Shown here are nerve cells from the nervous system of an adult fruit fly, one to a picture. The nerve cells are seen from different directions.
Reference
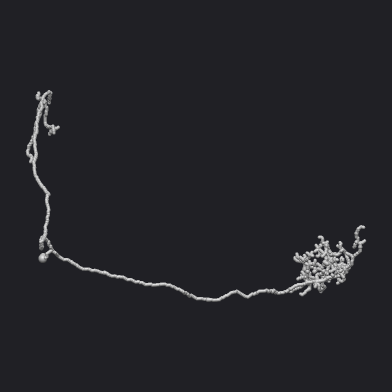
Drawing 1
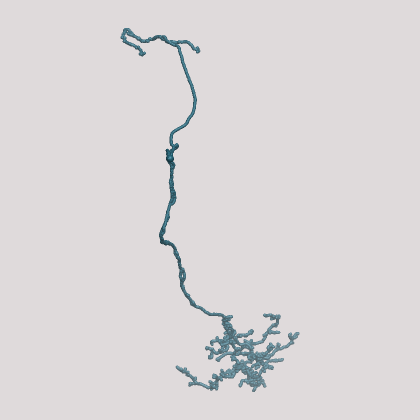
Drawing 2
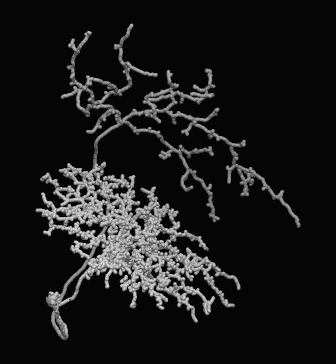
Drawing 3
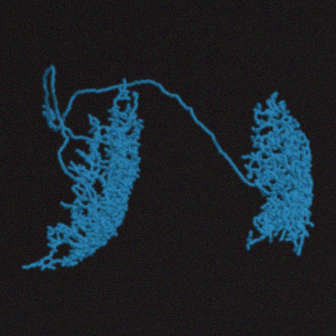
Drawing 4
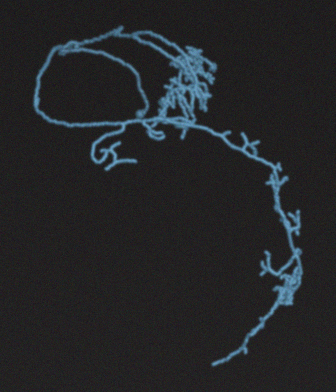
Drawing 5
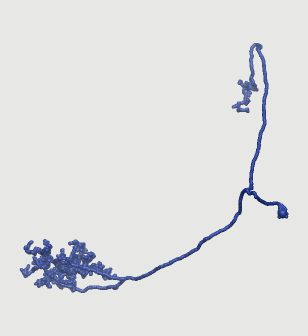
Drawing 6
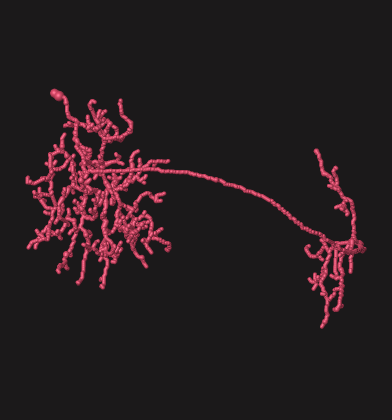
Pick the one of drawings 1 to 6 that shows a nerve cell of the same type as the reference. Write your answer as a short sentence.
Drawing 5 shows a nerve cell of the same cell type.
